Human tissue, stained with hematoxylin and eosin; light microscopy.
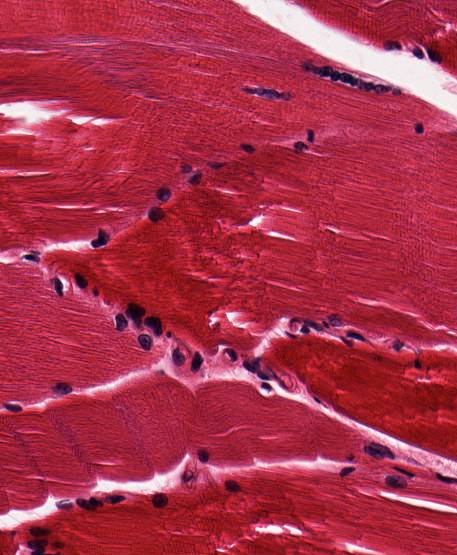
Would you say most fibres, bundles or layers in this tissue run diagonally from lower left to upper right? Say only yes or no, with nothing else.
No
